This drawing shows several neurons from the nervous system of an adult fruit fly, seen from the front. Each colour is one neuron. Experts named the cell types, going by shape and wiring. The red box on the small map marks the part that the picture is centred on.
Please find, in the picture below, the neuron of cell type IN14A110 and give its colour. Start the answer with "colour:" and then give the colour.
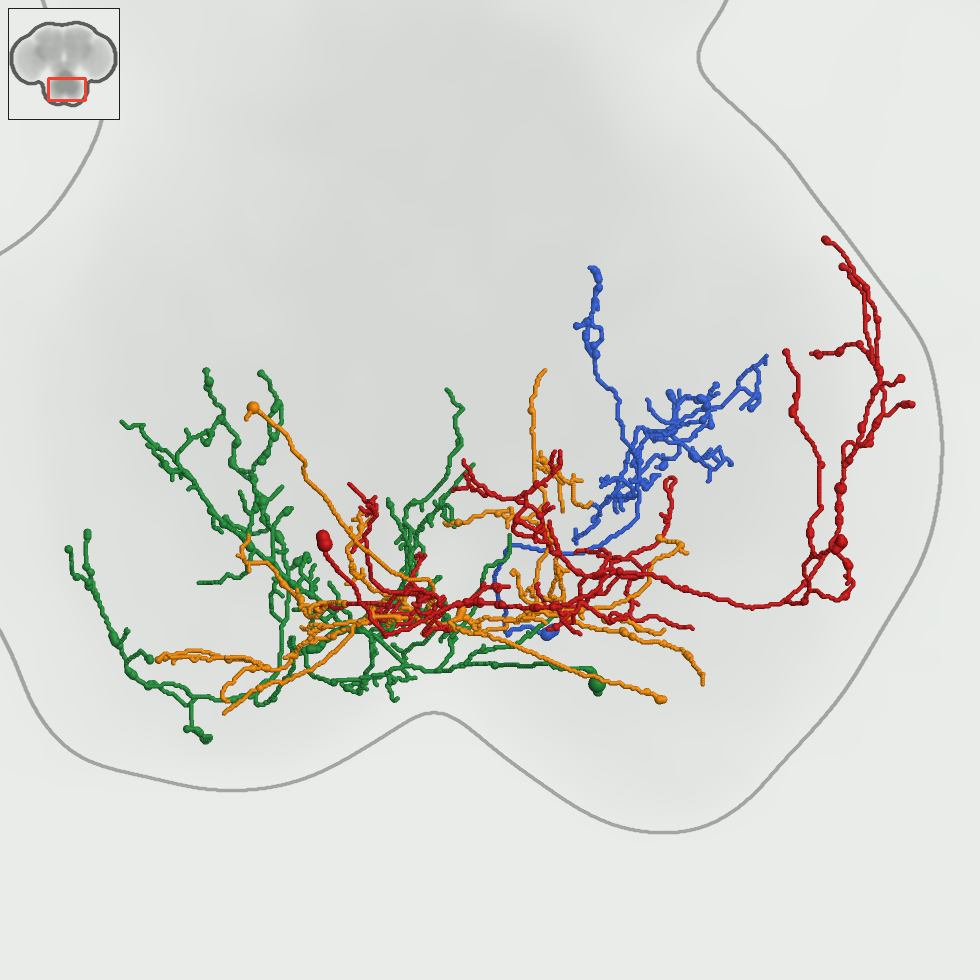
colour: blue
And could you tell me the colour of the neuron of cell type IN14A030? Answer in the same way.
colour: red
